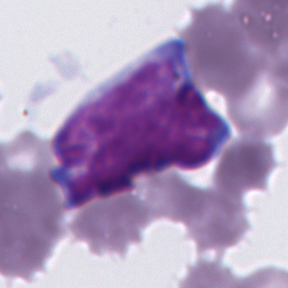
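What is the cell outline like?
Angular, with straight edges and corners rather than round.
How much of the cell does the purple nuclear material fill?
Almost all of it; pale blue cytoplasm shows only as a thin rim, mainly along the upper edge and lower left corner.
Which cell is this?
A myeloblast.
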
